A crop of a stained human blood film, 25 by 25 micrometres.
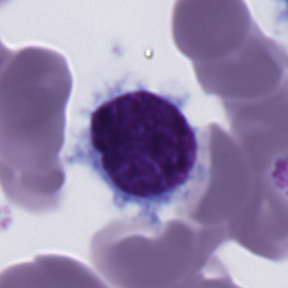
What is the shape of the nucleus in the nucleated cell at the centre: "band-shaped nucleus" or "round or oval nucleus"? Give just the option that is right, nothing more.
Round or oval nucleus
